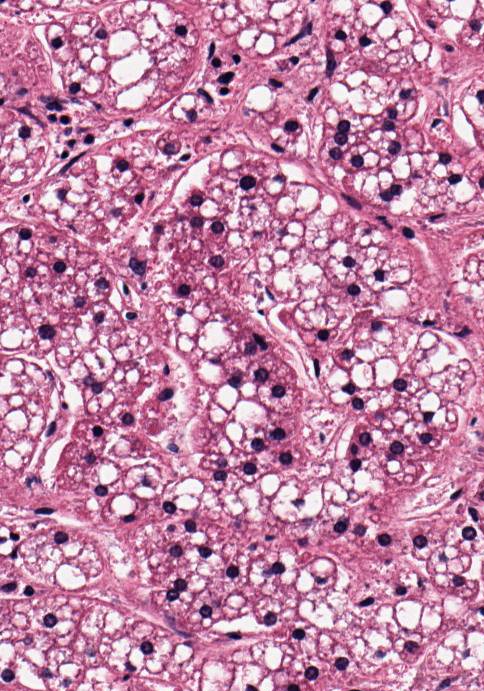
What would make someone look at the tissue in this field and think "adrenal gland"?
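Tissue is adrenal gland. Nest cell cytoplasm packed with clear vacuoles of varying size; bubbly look.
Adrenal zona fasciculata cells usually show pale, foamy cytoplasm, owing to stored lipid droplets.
Goes with it: the vacuolated, bubbly cytoplasm here. Remaining cytoplasm between the vacuoles pink and finely granular. Nuclei small, round, dark, fairly uniform in size from cell to cell across the field.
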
